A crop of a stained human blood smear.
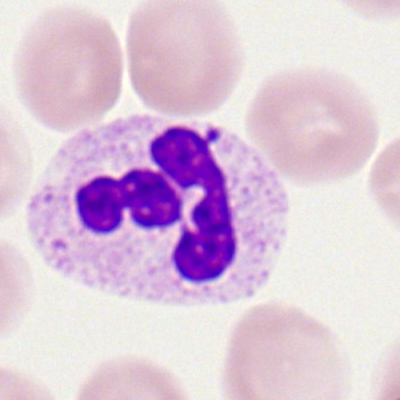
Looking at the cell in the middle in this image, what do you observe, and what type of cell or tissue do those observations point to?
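Checking the outline first: it is a smooth oval, wider than it is tall. Next, the nucleus shows no visible nucleoli. The cytoplasm carries fine lilac granules scattered evenly throughout. Last, a small dark round knob projects from the top of the upper right lobe of the nucleus. This cell is a segmented neutrophil.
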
